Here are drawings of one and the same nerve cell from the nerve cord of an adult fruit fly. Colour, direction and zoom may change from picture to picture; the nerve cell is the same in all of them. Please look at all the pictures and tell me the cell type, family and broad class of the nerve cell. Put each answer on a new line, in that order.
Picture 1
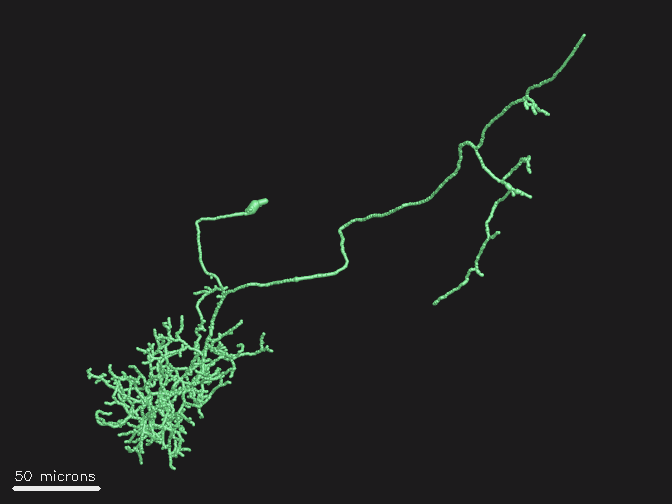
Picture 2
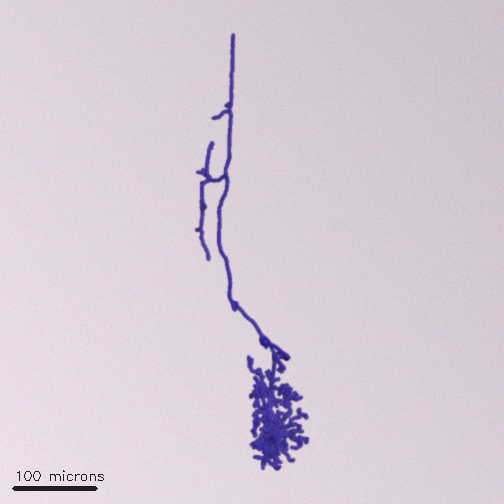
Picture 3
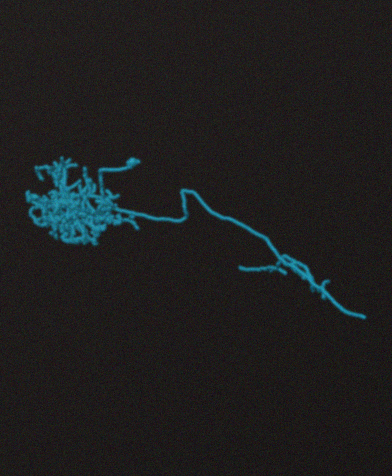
AN18B019
hemilineage 18B
ascending neuron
